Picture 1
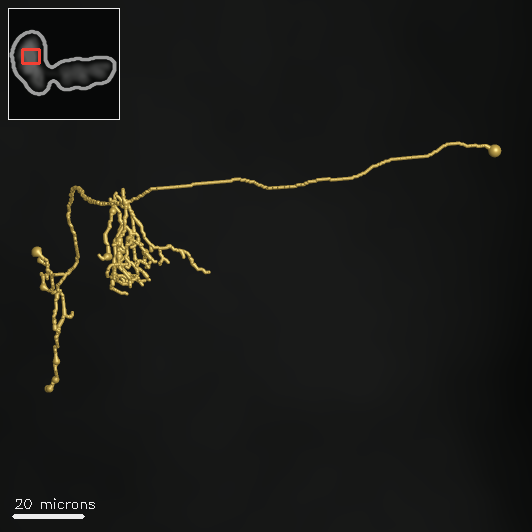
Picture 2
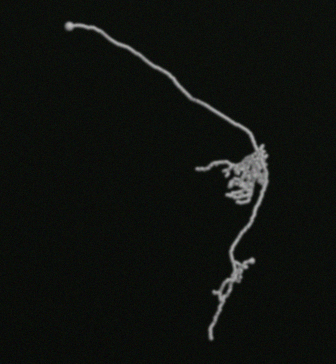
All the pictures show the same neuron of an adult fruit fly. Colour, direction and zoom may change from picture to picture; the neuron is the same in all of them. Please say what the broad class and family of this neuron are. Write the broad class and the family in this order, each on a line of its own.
central-brain intrinsic neuron
class CX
